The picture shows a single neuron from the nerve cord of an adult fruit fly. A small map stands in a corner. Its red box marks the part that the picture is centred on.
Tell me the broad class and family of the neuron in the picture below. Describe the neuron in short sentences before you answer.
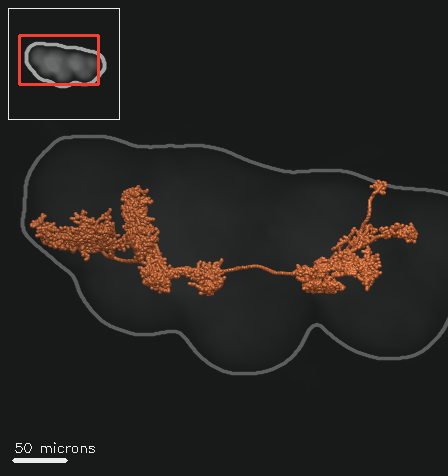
From left to right in the picture it spans about 400 microns. Dozens of branch ends can be seen. Its broad class is nerve-cord intrinsic neuron. Its family is hemilineage 01B.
